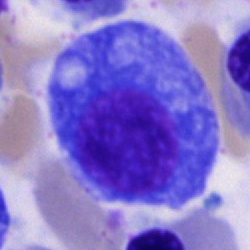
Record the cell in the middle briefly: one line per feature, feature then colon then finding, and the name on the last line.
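Outline: smooth, oval
Nucleus: off centre, lower half of cell
Cytoplasm: abundant, deep blue
Vacuole: one, clear, round, upper-left cytoplasm
Name: plasma cell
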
